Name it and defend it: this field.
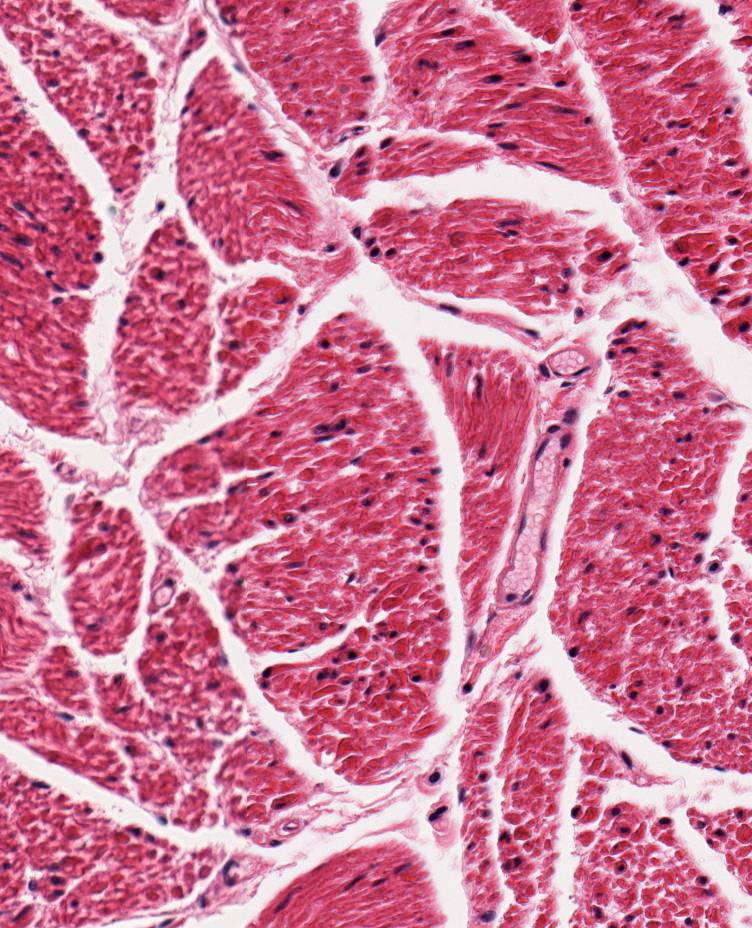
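Identity: smooth muscle, making up the whole field as irregular bundles parted by narrow pale septa. Striations: none seen in the muscle cells. Nuclei: dark and elongated where the muscle is cut lengthwise, as in the bundle just right of centre. Cytoplasm: deeply eosinophilic.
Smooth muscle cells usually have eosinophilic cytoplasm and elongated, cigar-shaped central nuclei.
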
